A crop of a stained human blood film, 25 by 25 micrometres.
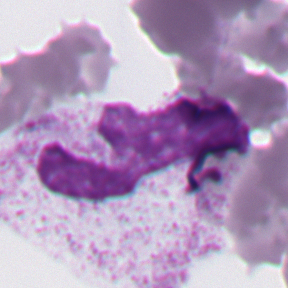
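Segmented neutrophil, the nucleated cell at the centre of a stained smear of human peripheral blood under the light microscope. The outline of the cell is irregular rather than round. From the lower right end of the nucleus hangs a thin, short strand. Abundant pale cytoplasm lies chiefly below and to the left of the nucleus, and fine pink-violet granules are scattered through all of it.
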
